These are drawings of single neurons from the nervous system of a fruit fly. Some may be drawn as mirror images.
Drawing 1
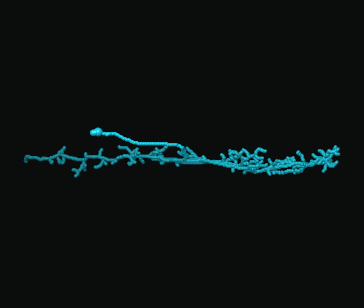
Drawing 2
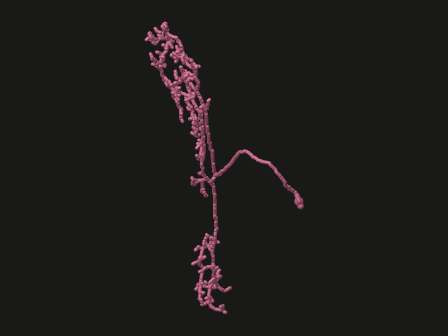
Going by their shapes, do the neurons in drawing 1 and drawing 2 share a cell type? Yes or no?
yes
